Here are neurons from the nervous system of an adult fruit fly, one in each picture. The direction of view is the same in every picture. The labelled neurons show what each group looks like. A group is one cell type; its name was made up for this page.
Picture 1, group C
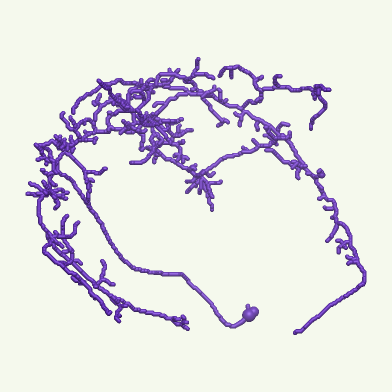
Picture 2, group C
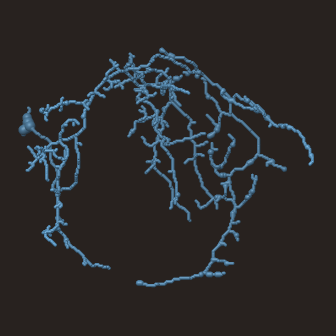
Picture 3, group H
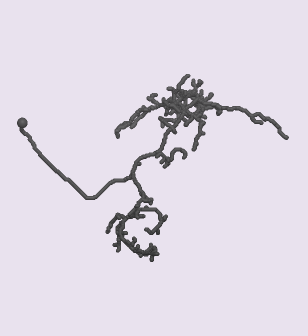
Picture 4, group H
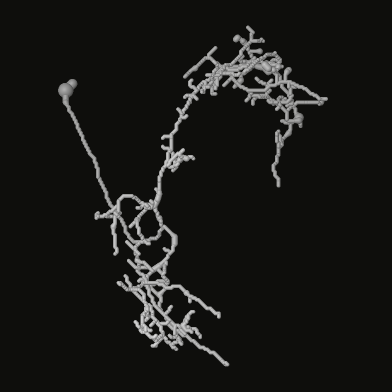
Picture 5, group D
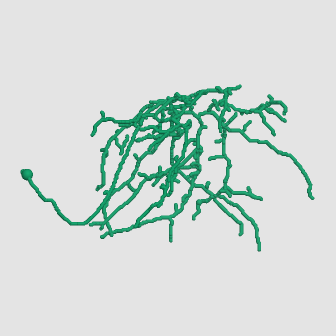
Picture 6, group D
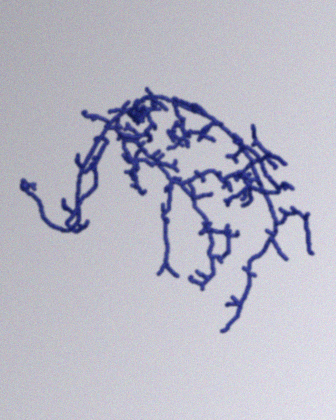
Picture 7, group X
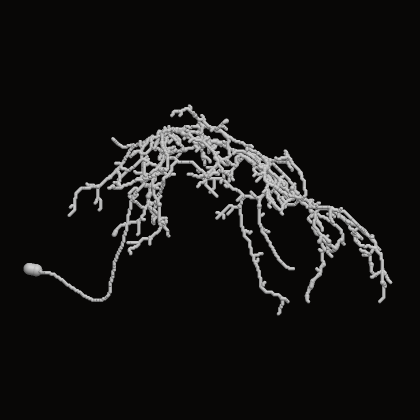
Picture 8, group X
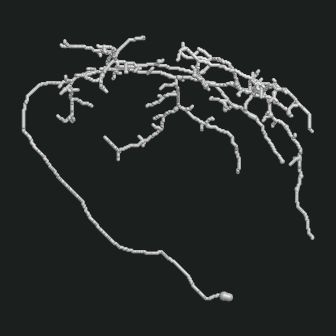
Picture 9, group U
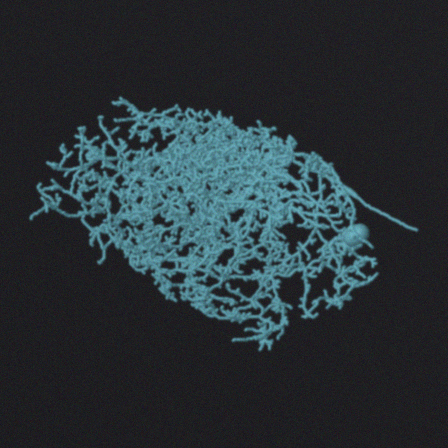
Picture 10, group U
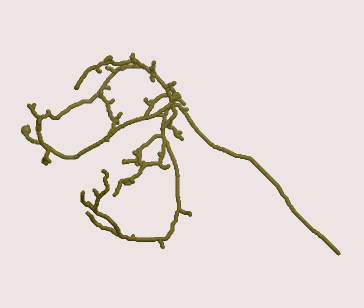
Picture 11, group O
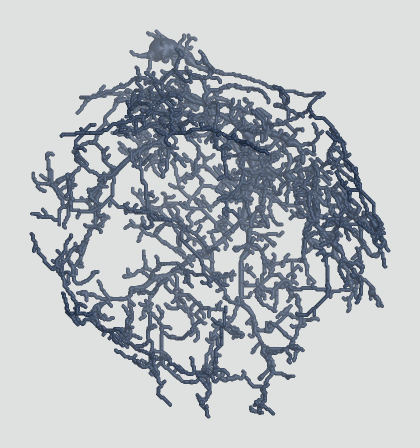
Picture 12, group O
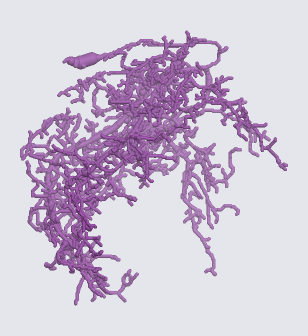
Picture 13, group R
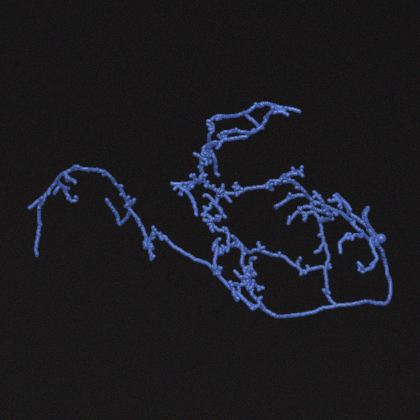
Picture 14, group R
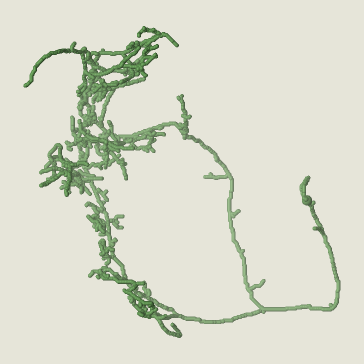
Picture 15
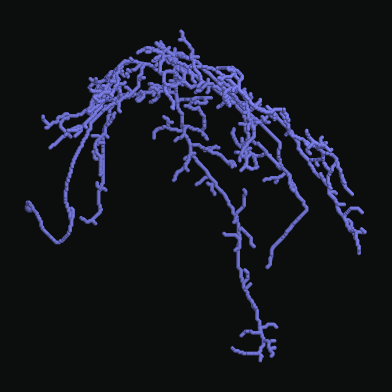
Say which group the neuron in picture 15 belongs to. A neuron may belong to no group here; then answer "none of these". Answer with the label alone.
group X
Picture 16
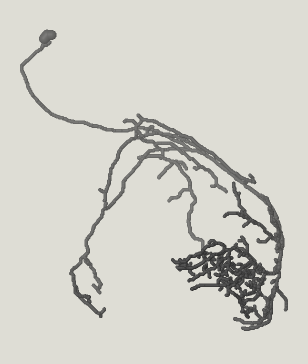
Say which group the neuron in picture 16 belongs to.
none of these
